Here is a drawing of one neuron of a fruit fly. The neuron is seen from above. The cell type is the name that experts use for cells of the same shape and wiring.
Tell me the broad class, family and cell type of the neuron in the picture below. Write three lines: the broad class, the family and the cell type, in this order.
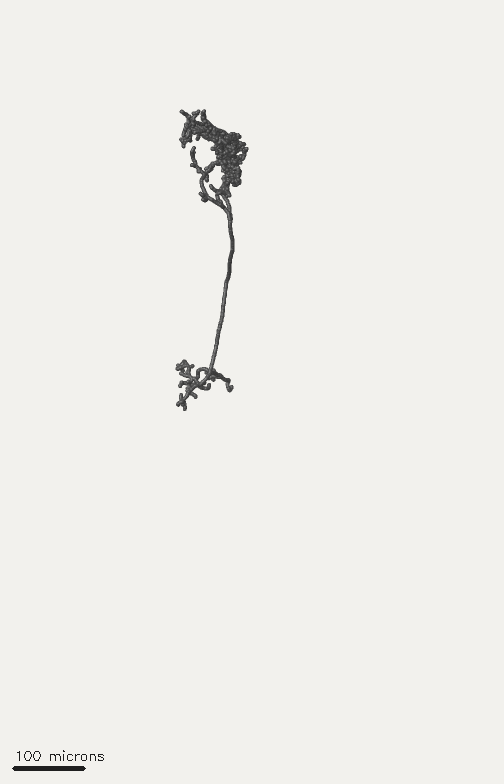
descending neuron
DNge
DNge011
